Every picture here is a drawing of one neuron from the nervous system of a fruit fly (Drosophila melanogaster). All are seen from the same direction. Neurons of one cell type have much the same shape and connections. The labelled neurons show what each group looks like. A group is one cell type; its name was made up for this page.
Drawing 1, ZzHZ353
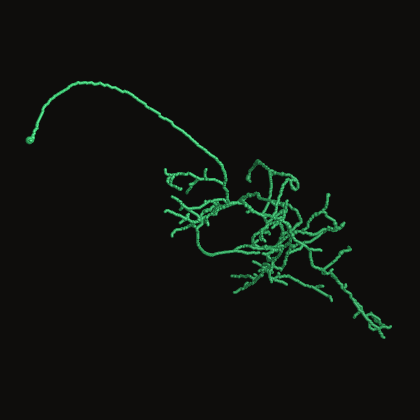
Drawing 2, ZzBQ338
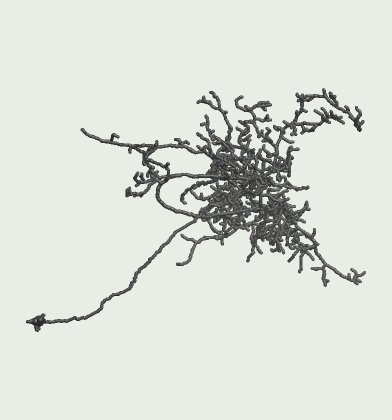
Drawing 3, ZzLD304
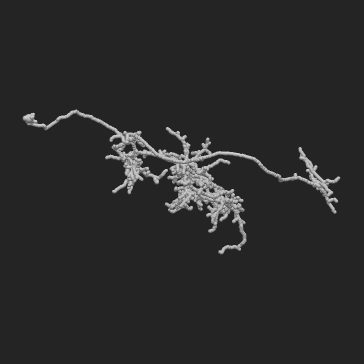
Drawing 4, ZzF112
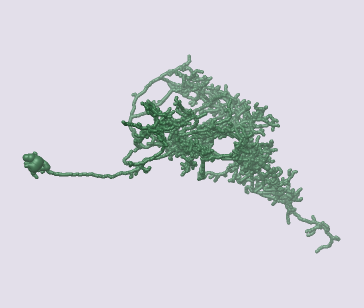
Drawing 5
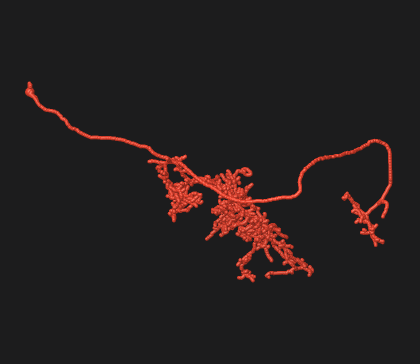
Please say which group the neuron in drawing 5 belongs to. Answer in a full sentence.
It belongs to ZzLD304.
